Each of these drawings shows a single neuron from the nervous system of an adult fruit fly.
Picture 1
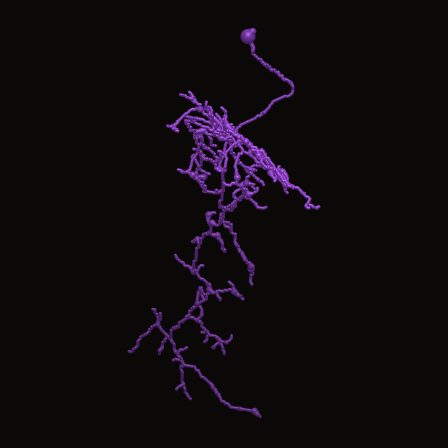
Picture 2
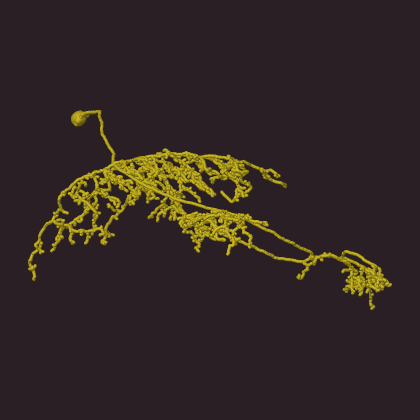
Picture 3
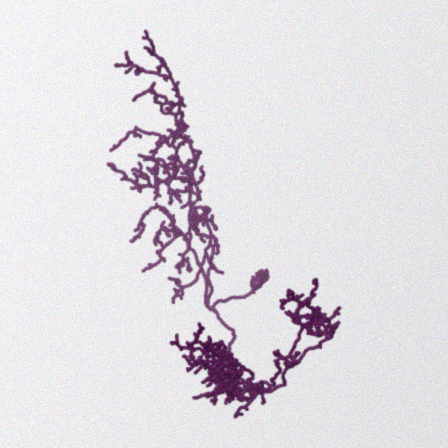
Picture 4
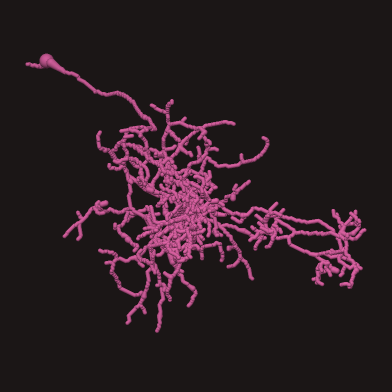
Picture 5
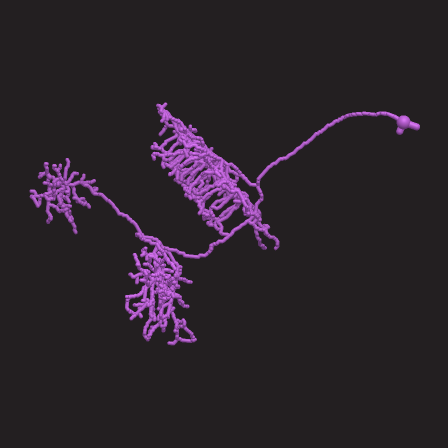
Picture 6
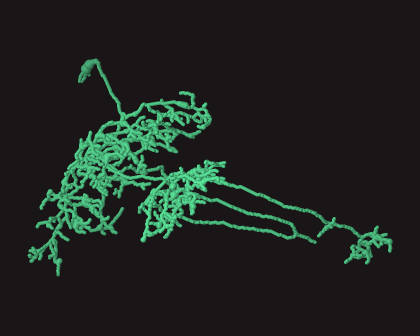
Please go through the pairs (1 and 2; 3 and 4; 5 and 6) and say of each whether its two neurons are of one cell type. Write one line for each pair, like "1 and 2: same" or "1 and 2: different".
1 and 2: different
3 and 4: same
5 and 6: same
